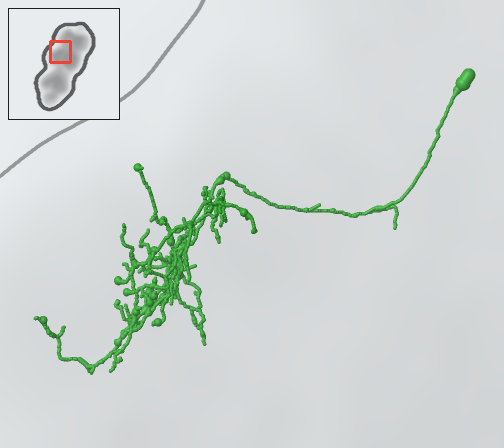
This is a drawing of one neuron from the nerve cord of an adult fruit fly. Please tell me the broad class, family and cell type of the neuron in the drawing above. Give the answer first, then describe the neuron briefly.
Its broad class is nerve-cord intrinsic neuron. Its family is hemilineage 14A. It is of cell type IN14A105. Dozens of branch ends can be seen. In this view it is wider than it is tall.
